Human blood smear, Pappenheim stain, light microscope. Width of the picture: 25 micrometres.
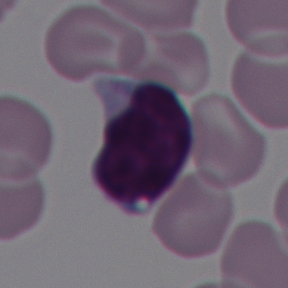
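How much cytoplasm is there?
Scant: little or no visible rim along most of the nucleus's edge, though a pale cytoplasmic tag juts out from the upper left. The nucleus fills about 80% of the cell's area.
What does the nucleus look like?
A single unlobed mass, about 11 by 7 micrometres, with dense, dark purple, coarsely clumped chromatin.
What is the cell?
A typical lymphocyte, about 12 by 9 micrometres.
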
